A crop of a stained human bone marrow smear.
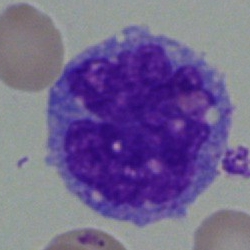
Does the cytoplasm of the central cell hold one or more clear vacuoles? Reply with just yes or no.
Yes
